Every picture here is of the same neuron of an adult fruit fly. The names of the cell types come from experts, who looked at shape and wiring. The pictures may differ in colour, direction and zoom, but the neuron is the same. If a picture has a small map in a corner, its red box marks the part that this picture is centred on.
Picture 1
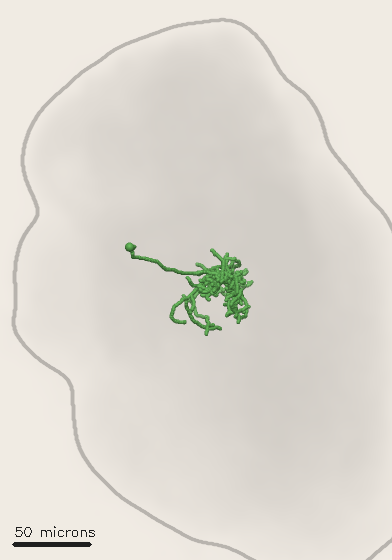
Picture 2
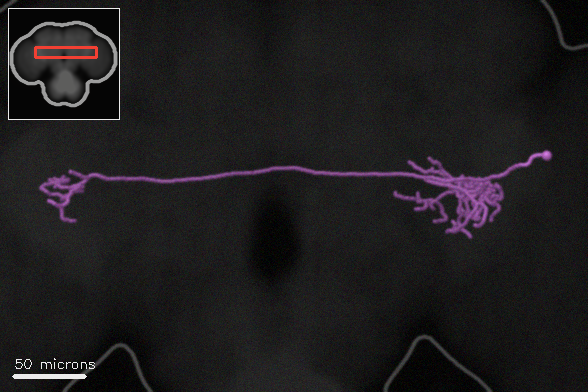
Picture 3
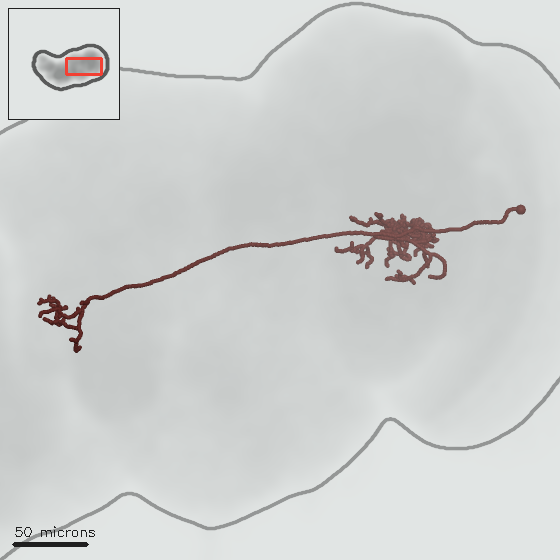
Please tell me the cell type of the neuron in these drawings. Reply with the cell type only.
PVLP066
